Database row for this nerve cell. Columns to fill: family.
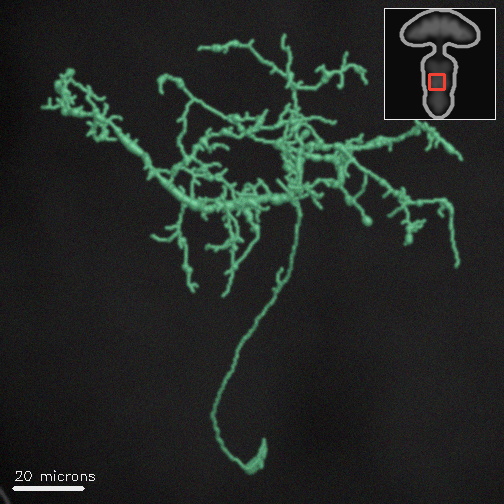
hemilineage 12A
